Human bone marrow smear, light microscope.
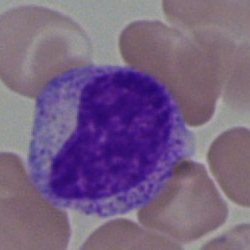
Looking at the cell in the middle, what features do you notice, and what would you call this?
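An indentation on the left side of the nucleus gives it a kidney shape. The nucleus lies toward the right, so the band of cytoplasm is wider on the left. That cytoplasm is pale greyish-blue, with fine purple granules scattered throughout. This is a metamyelocyte.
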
